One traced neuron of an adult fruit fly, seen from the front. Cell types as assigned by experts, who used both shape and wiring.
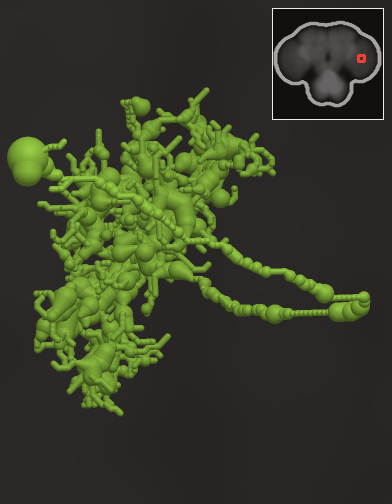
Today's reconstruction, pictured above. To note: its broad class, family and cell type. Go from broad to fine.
optic-lobe intrinsic neuron; Pm; Pm4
